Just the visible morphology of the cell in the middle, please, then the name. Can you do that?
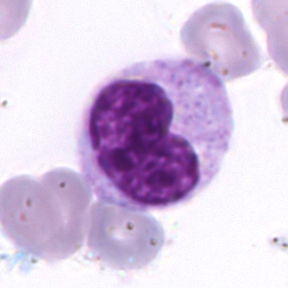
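I'd start with the outline: roughly round and smooth. The nucleus has a notch on its right side, so it looks bean-shaped, and it sits toward the left, leaving more cytoplasm on the right. Fine purple granules are scattered through the cytoplasm. This is a metamyelocyte.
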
